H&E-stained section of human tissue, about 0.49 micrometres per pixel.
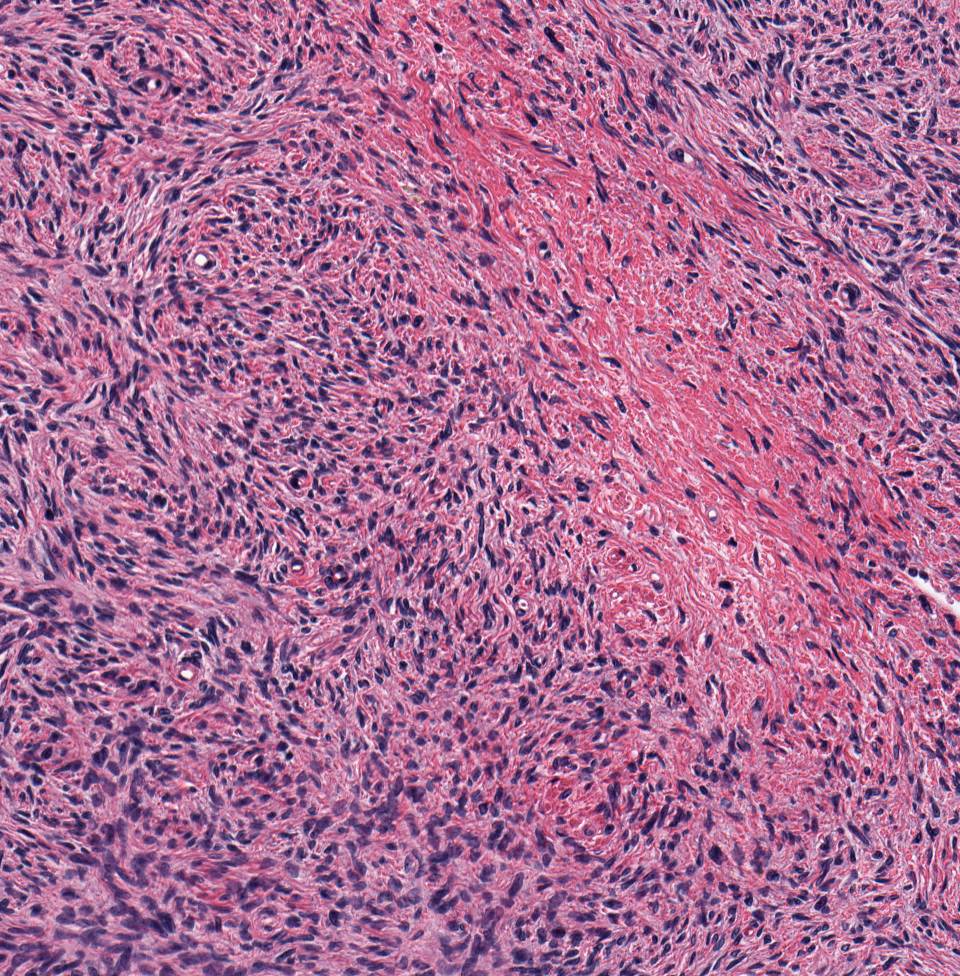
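Ovary: spindle cells in short intersecting fascicles and whorls fill the field. Darker, densely cellular areas occupy the left and lower part, while a paler, less cellular band runs diagonally through the upper middle to the right. Nuclei are elongated to ovoid and darkly stained; the scant pale pink cytoplasm has indistinct borders.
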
